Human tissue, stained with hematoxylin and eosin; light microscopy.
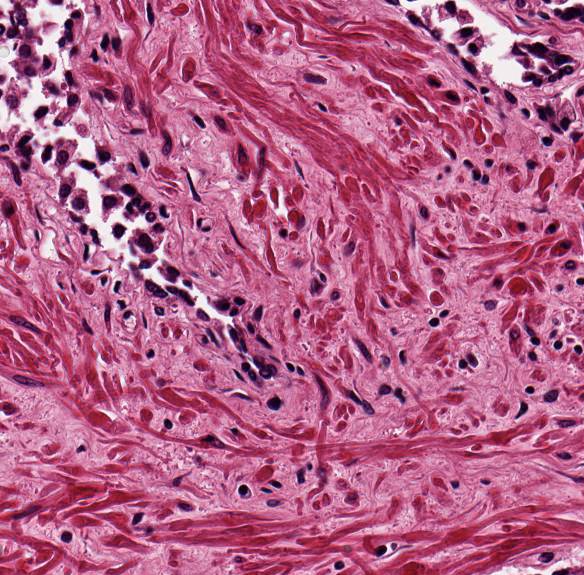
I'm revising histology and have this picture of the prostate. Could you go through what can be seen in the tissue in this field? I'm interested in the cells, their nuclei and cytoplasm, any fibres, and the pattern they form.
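You'll notice bundles of elongated eosinophilic spindle cells running roughly horizontally along the bottom of the field. Up in the upper-left cleft there are loose clusters of cells with dark, crowded nuclei. Through the central stroma, small round, darkly stained nuclei with scant cytoplasm are scattered about. And no fat cells turn up in the field.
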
